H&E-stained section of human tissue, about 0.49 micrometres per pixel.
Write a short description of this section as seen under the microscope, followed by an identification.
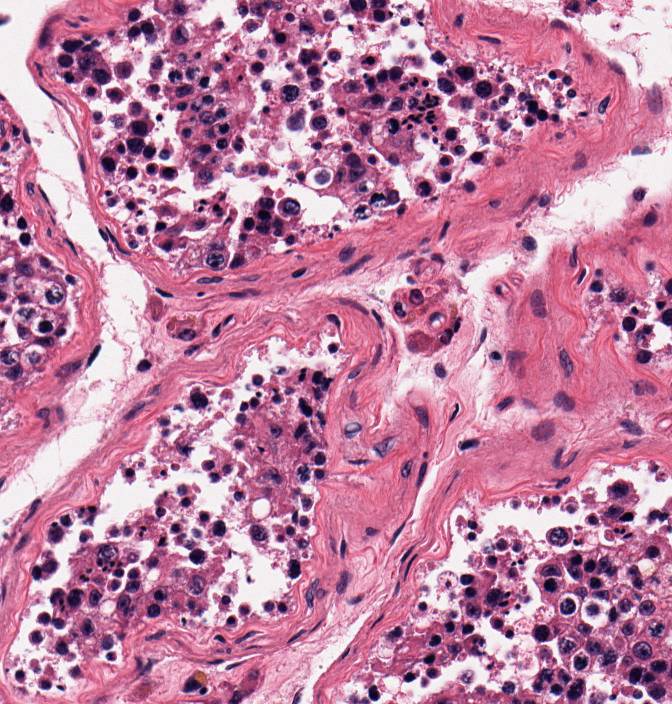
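Look first at the rounded tubules, cut across and packed with cells, parted by bands of pink fibrous tissue. Every tubule has many small, very dark, shrunken nuclei and nuclear fragments scattered through it. Just above centre, the fibrous tissue contains a small cluster of polygonal cells with abundant pink granular cytoplasm and round nuclei. This is testis.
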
